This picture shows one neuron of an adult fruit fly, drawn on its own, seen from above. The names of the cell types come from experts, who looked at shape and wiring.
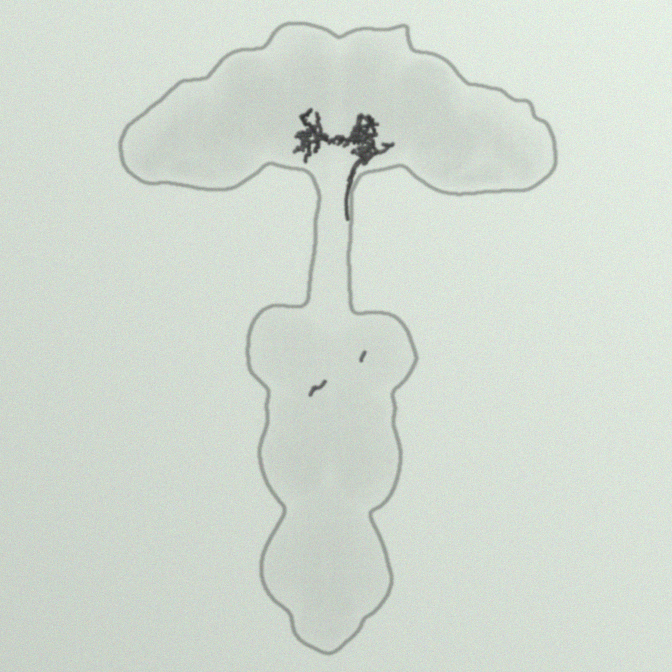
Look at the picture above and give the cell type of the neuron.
AN06B040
